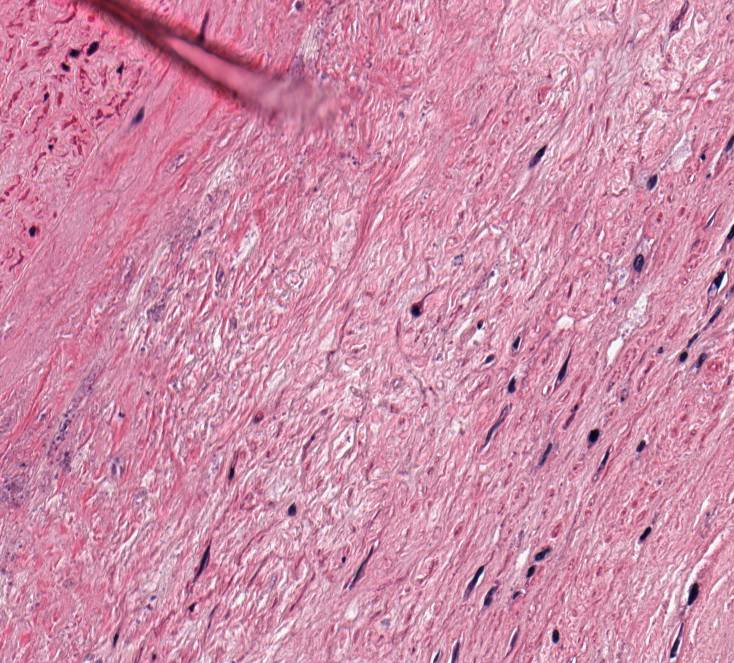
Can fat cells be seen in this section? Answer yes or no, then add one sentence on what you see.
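No. No fat cells are present in the field.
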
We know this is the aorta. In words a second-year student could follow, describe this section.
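Throughout the field there is fibrous connective tissue, and no epithelium is present. Its nuclei are sparse, dark and spindle-shaped, more numerous on the right than in the centre. Among the fibres toward the left middle lies a faint, purple, granular staining.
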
